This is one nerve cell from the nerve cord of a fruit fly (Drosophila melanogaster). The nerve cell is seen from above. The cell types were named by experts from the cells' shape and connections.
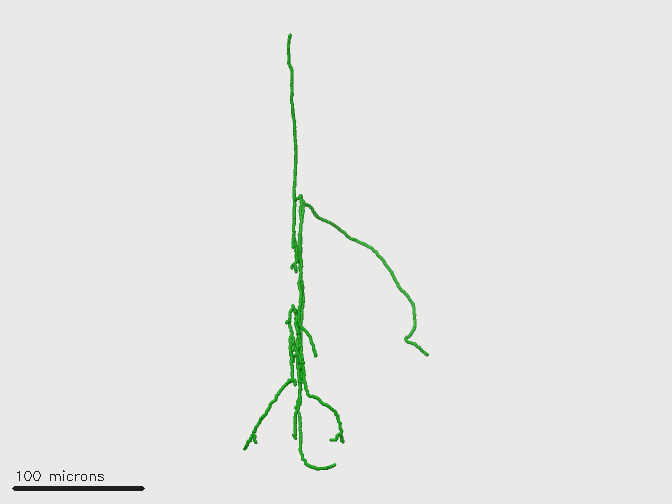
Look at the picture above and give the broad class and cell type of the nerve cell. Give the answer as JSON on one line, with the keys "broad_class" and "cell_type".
{"broad_class": "sensory neuron entering the nerve cord", "cell_type": "SNxx32"}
